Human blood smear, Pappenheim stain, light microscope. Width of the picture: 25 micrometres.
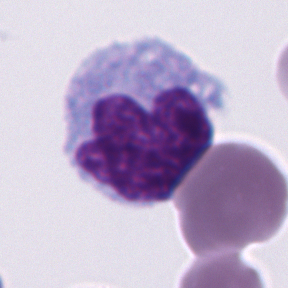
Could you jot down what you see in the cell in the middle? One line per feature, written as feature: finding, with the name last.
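Outline: roughly round, edge faintly ragged and fuzzy
Nucleus: folded into lobes, deep notch in upper edge
Cytoplasm: pale greyish blue
Texture: fine, faint, dusty, without coarse coloured granules
Name: monocyte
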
